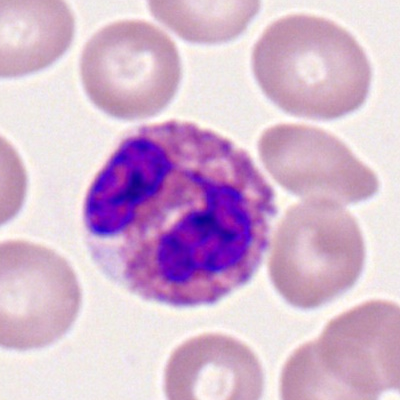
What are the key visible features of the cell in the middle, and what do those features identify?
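Nucleus in two lobes: one against the left edge of the cell, the other in the lower right part. Chromatin dark purple, coarsely clumped. Cytoplasm packed with coarse pinkish-orange granules. Cell: eosinophil.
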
